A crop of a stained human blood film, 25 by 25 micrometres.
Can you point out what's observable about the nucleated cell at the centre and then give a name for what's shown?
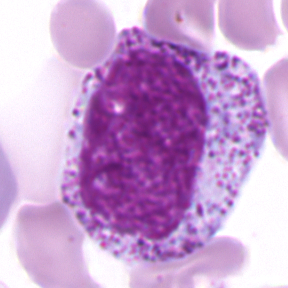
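The nucleus lies towards the left, so the band of cytoplasm is widest on the right. Many small purple-red granules are scattered through the cytoplasm and extend right out to the cell border. Between the granules, the cytoplasm is pale lilac-grey. The cell is a myelocyte.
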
